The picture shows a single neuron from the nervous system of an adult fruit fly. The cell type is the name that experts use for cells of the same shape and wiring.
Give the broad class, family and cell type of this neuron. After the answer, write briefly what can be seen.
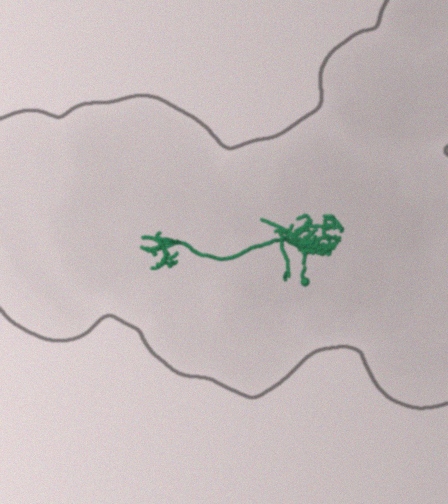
It is a central-brain intrinsic neuron. The family is hemilineage AOTUv4_dorsal. The cell type is AOTU001. As drawn here it is more than twice as wide as it is tall.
